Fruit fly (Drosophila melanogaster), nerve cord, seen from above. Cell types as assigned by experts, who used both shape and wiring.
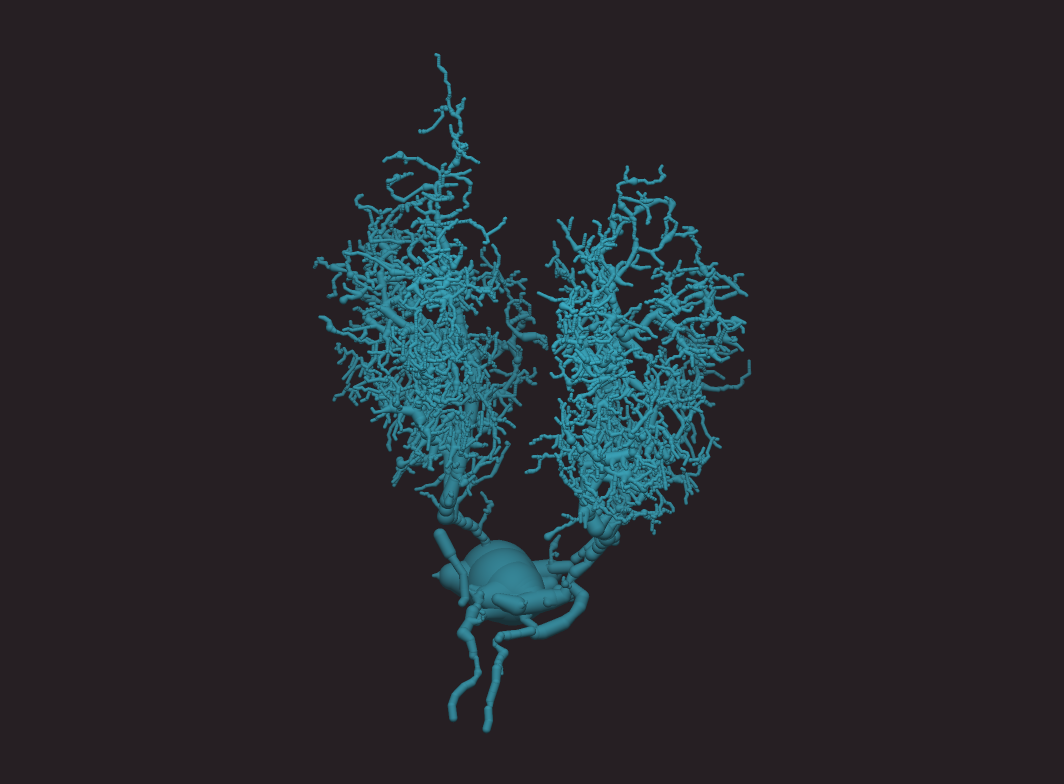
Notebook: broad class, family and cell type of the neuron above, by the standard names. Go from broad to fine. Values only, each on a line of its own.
motor neuron of the nerve cord
MNad
MNad68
